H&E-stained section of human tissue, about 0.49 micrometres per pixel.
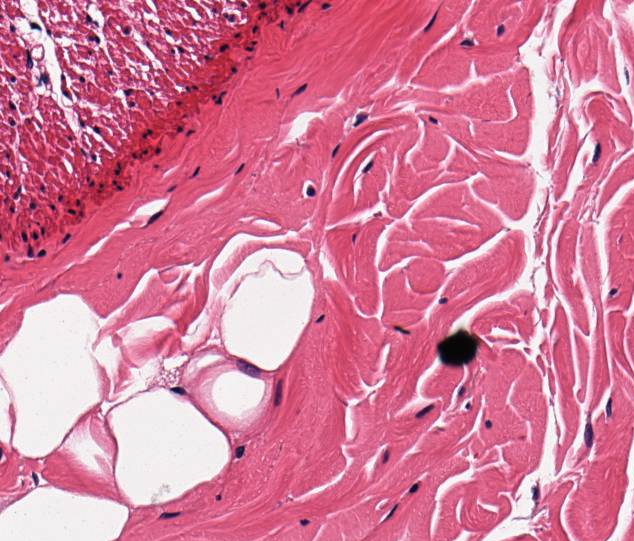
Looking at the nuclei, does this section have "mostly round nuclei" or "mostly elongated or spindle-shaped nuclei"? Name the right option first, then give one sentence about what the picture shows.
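Mostly elongated or spindle-shaped nuclei. Nuclei among the fibre bundles are sparse, small, dark and mostly elongated.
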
